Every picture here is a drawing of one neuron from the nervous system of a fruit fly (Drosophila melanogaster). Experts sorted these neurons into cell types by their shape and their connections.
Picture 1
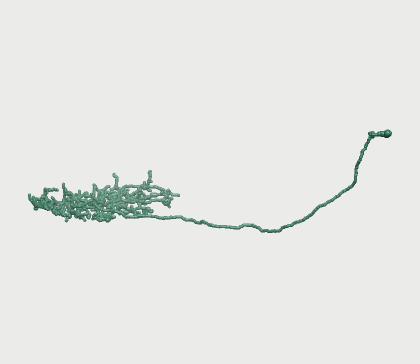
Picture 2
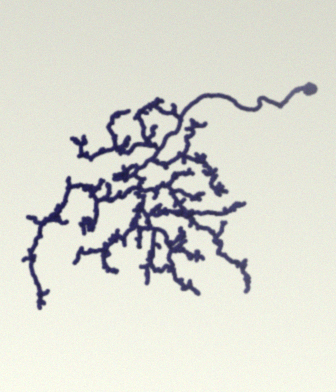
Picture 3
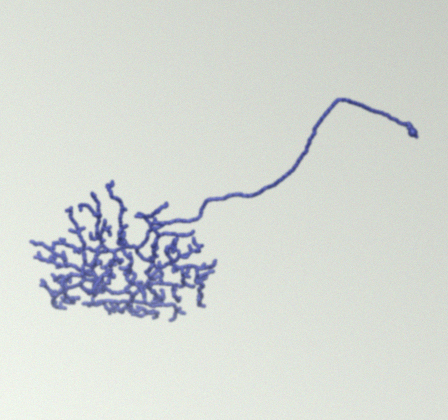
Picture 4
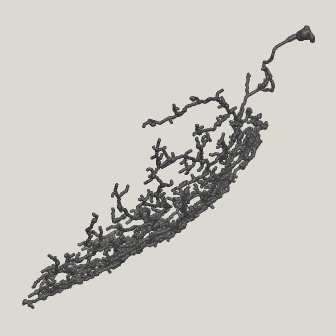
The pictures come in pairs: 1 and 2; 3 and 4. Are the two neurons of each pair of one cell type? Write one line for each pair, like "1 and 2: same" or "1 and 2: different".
1 and 2: different
3 and 4: different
